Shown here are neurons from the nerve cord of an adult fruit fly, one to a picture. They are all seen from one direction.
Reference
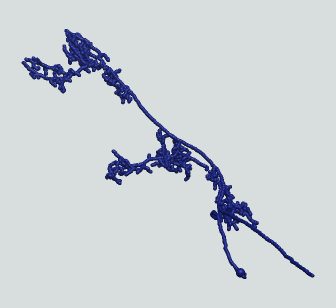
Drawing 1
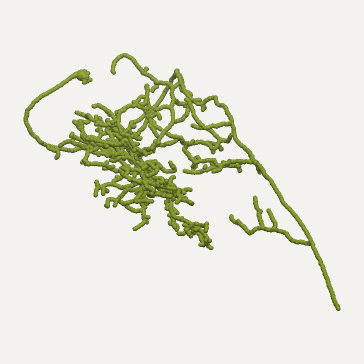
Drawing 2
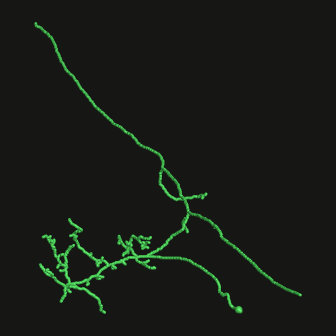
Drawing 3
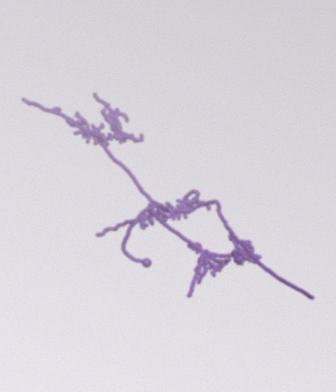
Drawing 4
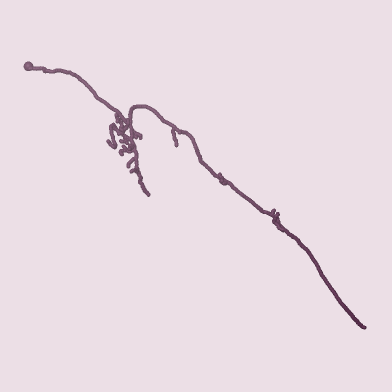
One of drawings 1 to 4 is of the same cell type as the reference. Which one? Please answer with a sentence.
Drawing 3 is of the same cell type.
